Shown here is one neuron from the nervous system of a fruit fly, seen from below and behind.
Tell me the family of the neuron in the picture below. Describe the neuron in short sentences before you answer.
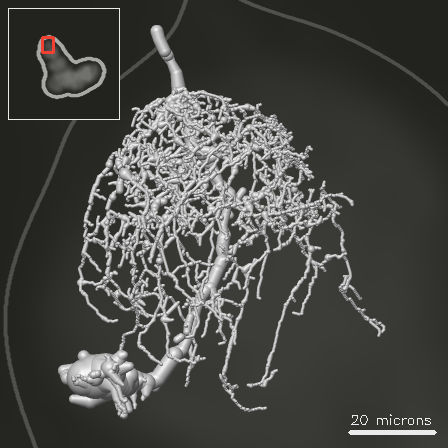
By the scale bar it is about 90 microns tall in this view. More than a hundred branch ends can be seen. Its broad class is motor neuron of the nerve cord. The family is MNad.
